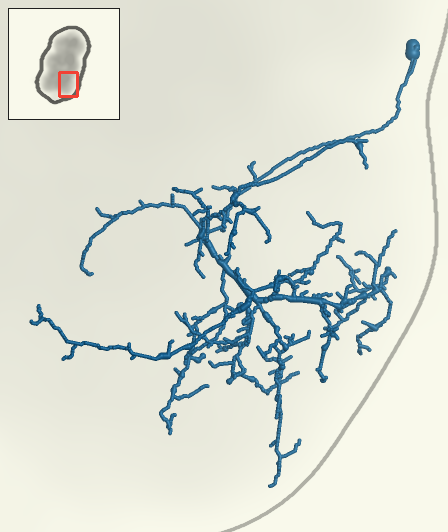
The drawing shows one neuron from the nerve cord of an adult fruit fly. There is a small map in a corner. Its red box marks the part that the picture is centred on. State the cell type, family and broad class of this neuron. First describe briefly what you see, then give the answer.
Dozens of branch ends can be seen. In this view it is about as wide as it is tall. It is of cell type IN20A.22A018. Its family is hemilineage 20A.22A. It is a nerve-cord intrinsic neuron.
